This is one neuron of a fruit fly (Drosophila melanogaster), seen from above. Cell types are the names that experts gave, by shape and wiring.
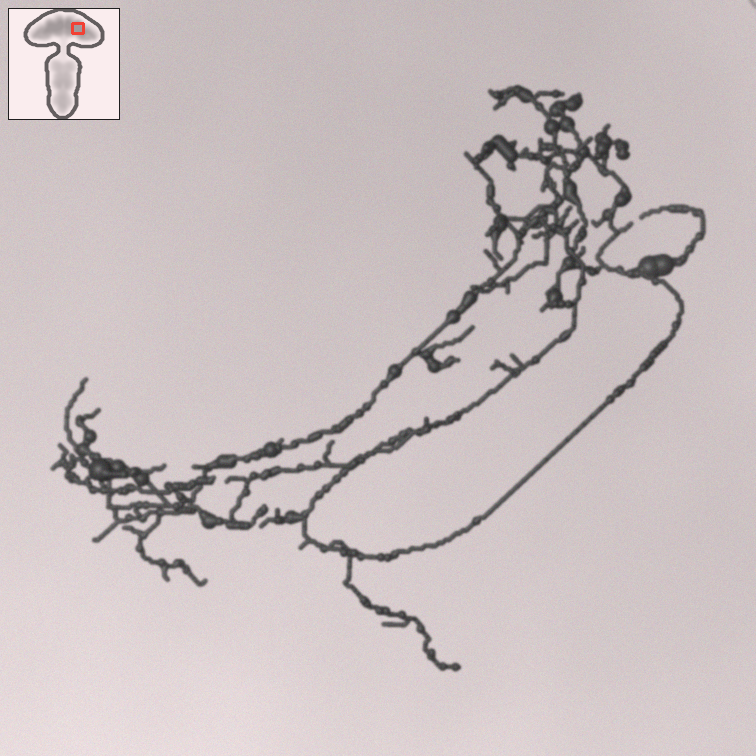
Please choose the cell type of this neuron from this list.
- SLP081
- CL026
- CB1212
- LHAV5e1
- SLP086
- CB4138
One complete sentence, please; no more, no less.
Classified by cell type, this neuron is SLP086.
